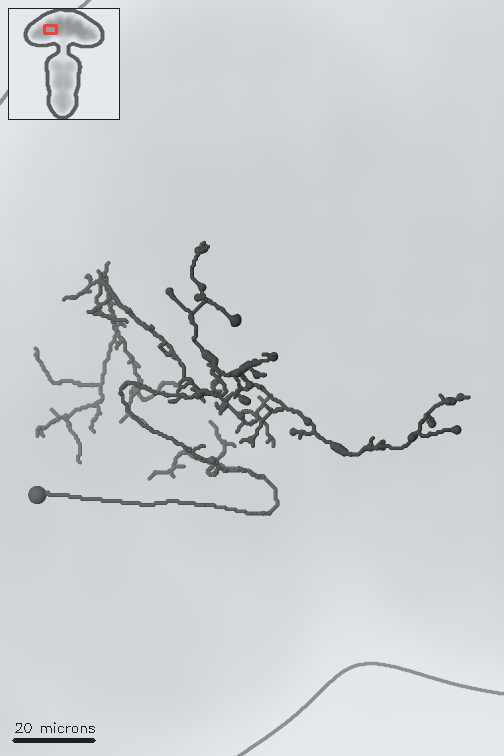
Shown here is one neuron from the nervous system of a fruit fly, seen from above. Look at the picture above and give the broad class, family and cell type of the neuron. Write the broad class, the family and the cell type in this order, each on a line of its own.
central-brain intrinsic neuron
hemilineage LHp2
LHPV6a3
